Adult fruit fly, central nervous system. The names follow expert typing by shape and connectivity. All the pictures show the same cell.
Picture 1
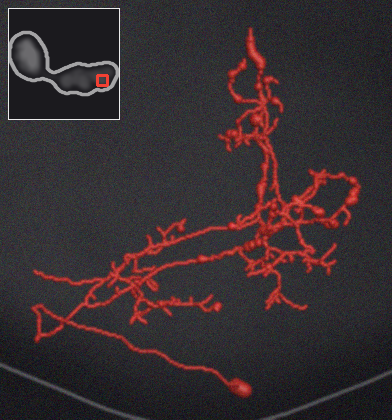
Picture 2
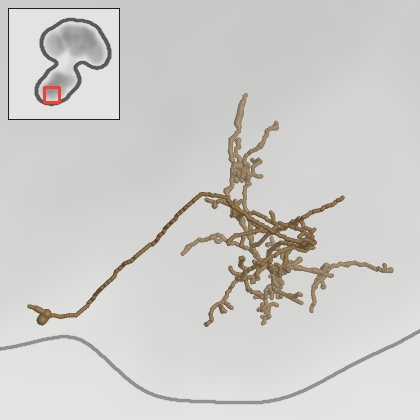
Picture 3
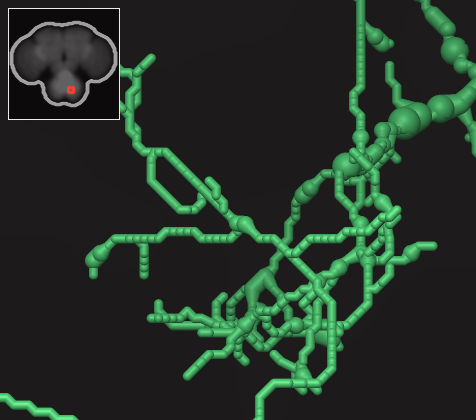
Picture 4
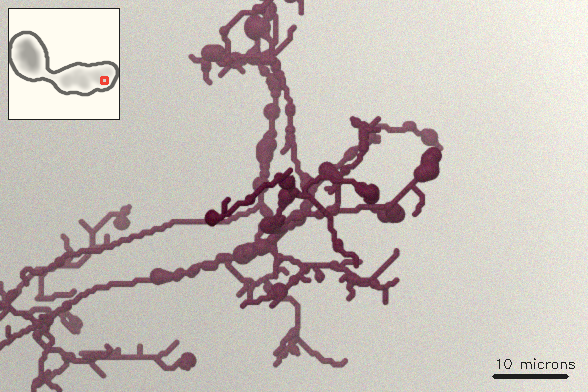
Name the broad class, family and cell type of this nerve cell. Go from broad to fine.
nerve-cord intrinsic neuron; hemilineage 14A; IN14A110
